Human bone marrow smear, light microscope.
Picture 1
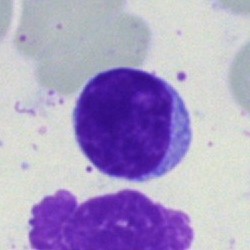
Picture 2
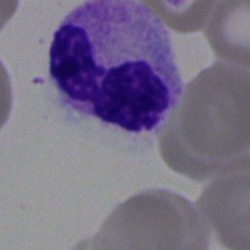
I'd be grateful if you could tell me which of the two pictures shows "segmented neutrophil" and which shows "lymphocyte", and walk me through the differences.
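First, the assignments: lymphocyte in picture 1, segmented neutrophil in picture 2. Outline: both cells are round and smooth, the one in picture 2 only roughly round. Nucleus position: in the lymphocyte it is displaced toward the left, while in the segmented neutrophil it curves along the left and lower side of the cell. Cytoplasm: in the lymphocyte it is scant, only a thin crescent beside the nucleus, and no granules are visible in it.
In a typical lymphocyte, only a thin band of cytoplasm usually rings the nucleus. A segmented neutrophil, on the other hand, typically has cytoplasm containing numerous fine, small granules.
Chromatin and nucleoli: the segmented neutrophil's chromatin is dark purple and coarsely clumped, and no nucleoli are visible.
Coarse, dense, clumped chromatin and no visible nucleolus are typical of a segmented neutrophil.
Surroundings: another nucleated cell with a lumpy, irregular outline lies just below the lymphocyte, and a small purple particle lies just left of the segmented neutrophil.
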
